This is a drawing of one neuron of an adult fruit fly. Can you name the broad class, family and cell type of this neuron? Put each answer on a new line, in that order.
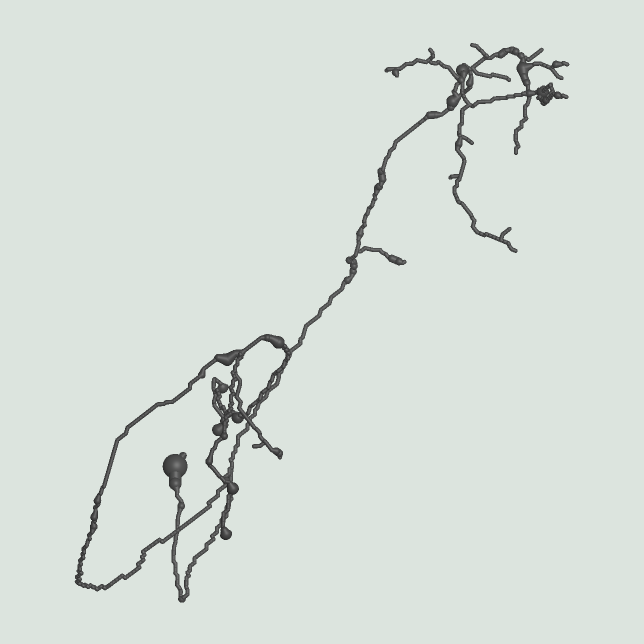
nerve-cord intrinsic neuron
hemilineage 09A
IN09A090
